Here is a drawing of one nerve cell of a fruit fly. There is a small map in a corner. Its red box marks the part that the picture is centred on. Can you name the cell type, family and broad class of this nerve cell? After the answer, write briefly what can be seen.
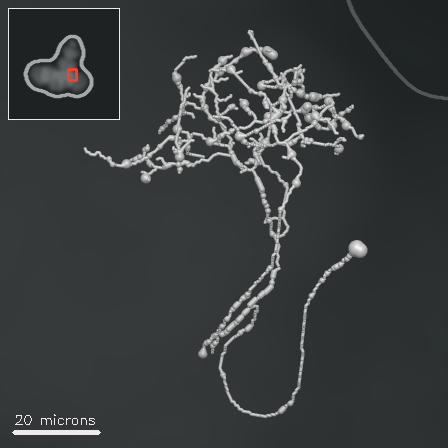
Its cell type is LHAV4a5. The family is hemilineage LHl1. Its broad class is central-brain intrinsic neuron. Its cell body lies on the right of the picture. By the scale bar it is about 90 microns tall in this view. The picture shows dozens of branch ends.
